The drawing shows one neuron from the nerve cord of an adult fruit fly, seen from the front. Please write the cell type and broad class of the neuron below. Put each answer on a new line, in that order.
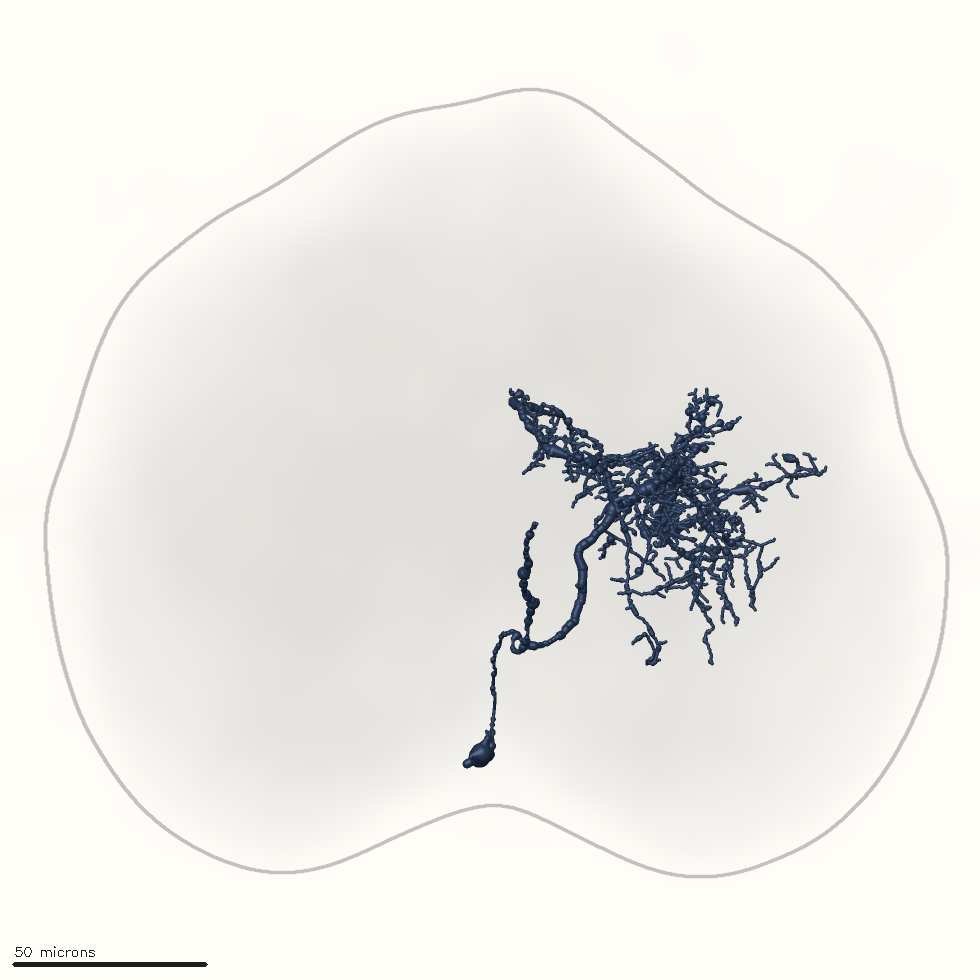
ANXXX131
ascending neuron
